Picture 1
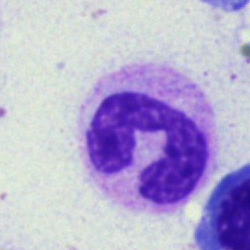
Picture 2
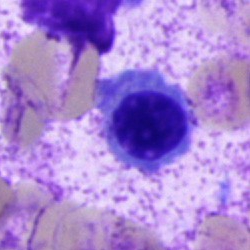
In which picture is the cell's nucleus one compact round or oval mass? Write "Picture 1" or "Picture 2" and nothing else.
Picture 2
